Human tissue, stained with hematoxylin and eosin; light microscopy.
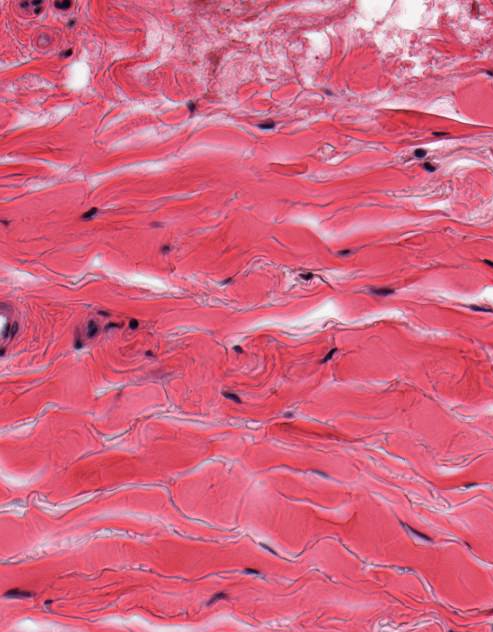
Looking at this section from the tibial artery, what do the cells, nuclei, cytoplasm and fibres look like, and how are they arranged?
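Thick eosin-pink collagen bundles fill the field, running mostly horizontally. Bundle outlines gently wavy. Narrow white clefts separate the bundles. Sparse, small, dark spindle-shaped fibroblast nuclei lie between bundles.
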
